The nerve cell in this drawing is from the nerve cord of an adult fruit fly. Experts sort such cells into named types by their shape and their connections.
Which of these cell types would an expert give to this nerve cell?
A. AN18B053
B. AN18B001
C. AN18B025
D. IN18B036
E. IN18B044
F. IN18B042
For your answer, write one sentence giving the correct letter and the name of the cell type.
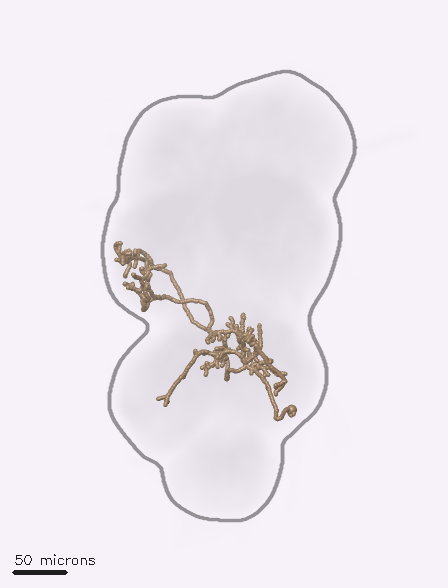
The cell type assigned to the nerve cell is IN18B036, under option D.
